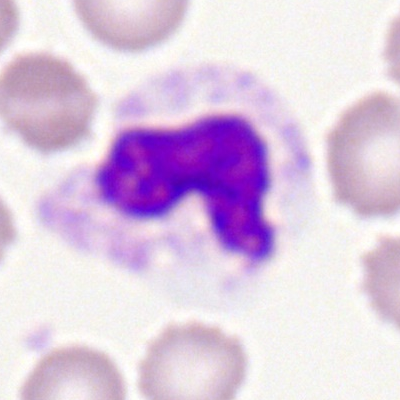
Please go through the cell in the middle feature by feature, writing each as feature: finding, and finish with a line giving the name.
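Chromatin: dense, dark purple
Granules: fine, lilac, scattered through cytoplasm
Surroundings: red cells around it, none overlapping
Identity: band neutrophil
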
